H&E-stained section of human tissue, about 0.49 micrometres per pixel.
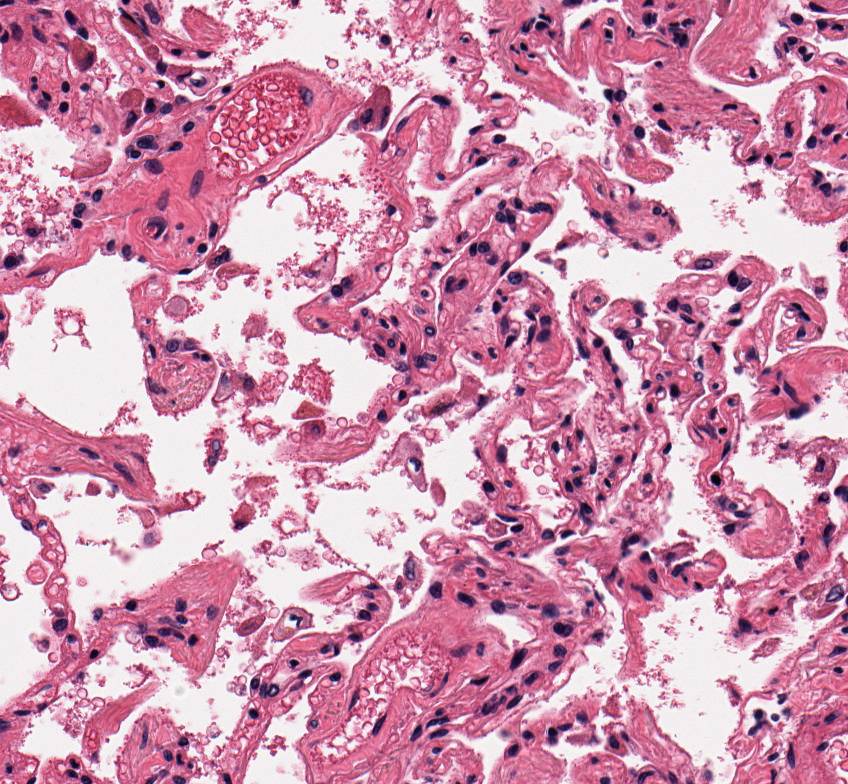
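Lung. Upper left: a vessel within a thick pink wall, packed with red blood cells. The white spaces hold scattered loose red blood cells and pink debris fragments; many septal edges are ragged and fragmented, with detached tissue bits lying free. No fat cells are present.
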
